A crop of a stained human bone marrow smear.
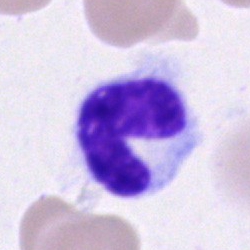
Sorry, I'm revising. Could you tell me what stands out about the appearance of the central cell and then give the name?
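Nucleus bent into a C shape, notch opening to the right. No nucleoli visible. Cytoplasm widest within the notch. Outline slightly irregular, not smoothly round. Band neutrophil.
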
